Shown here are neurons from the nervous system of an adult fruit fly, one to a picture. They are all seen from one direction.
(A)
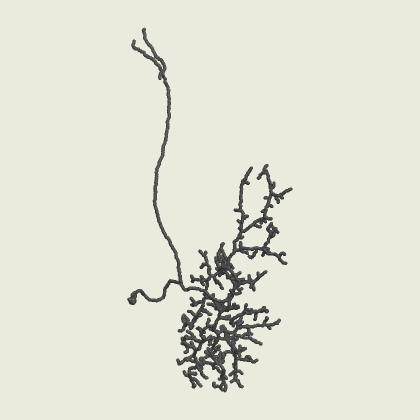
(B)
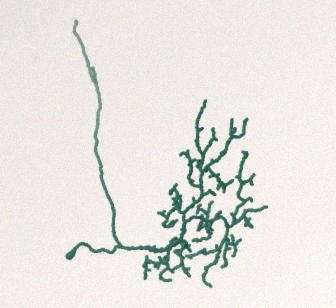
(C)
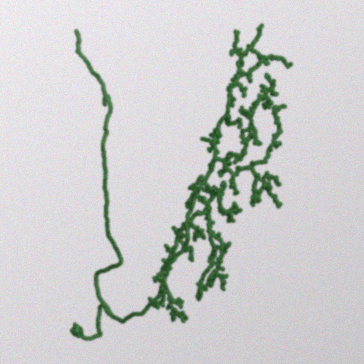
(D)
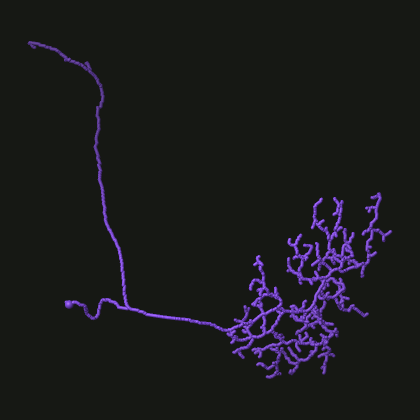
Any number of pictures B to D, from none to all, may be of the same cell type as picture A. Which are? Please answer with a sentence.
Picture B, picture C and picture D are of the same cell type.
